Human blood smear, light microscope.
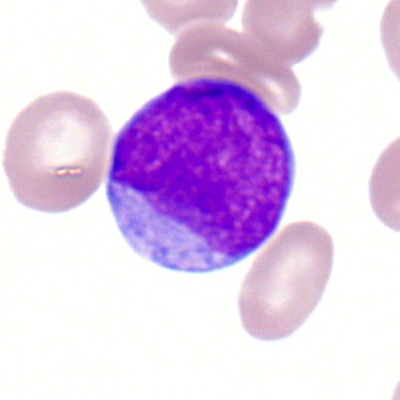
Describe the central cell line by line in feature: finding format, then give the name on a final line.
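Outline: round
Chromatin: finely granular, not coarsely clumped
Vacuoles: none seen in the cytoplasm
Surface projections: none
Cell: myeloblast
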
